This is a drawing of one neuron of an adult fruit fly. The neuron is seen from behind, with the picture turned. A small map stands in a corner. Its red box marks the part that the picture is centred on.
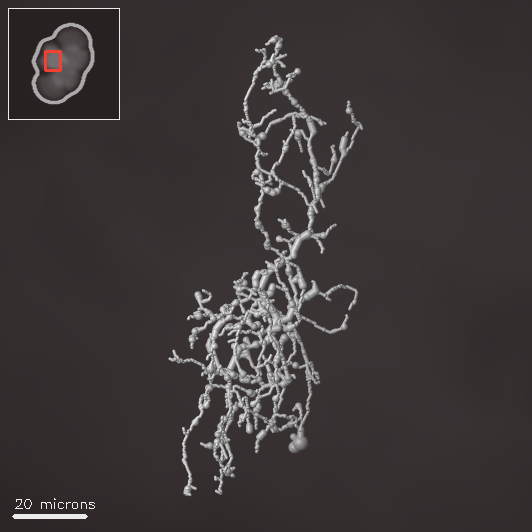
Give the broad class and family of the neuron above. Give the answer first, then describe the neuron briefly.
It is a central-brain intrinsic neuron. Its family is hemilineage TRdm. The cell body can be seen at the bottom of the picture. From top to bottom in the picture it spans about 130 microns. The picture shows dozens of branch ends.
